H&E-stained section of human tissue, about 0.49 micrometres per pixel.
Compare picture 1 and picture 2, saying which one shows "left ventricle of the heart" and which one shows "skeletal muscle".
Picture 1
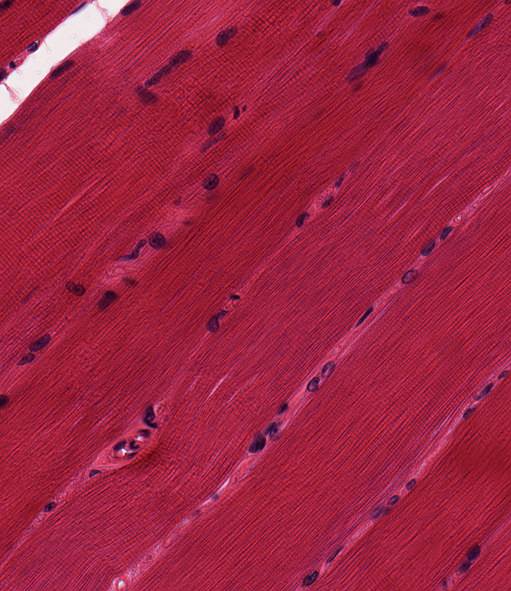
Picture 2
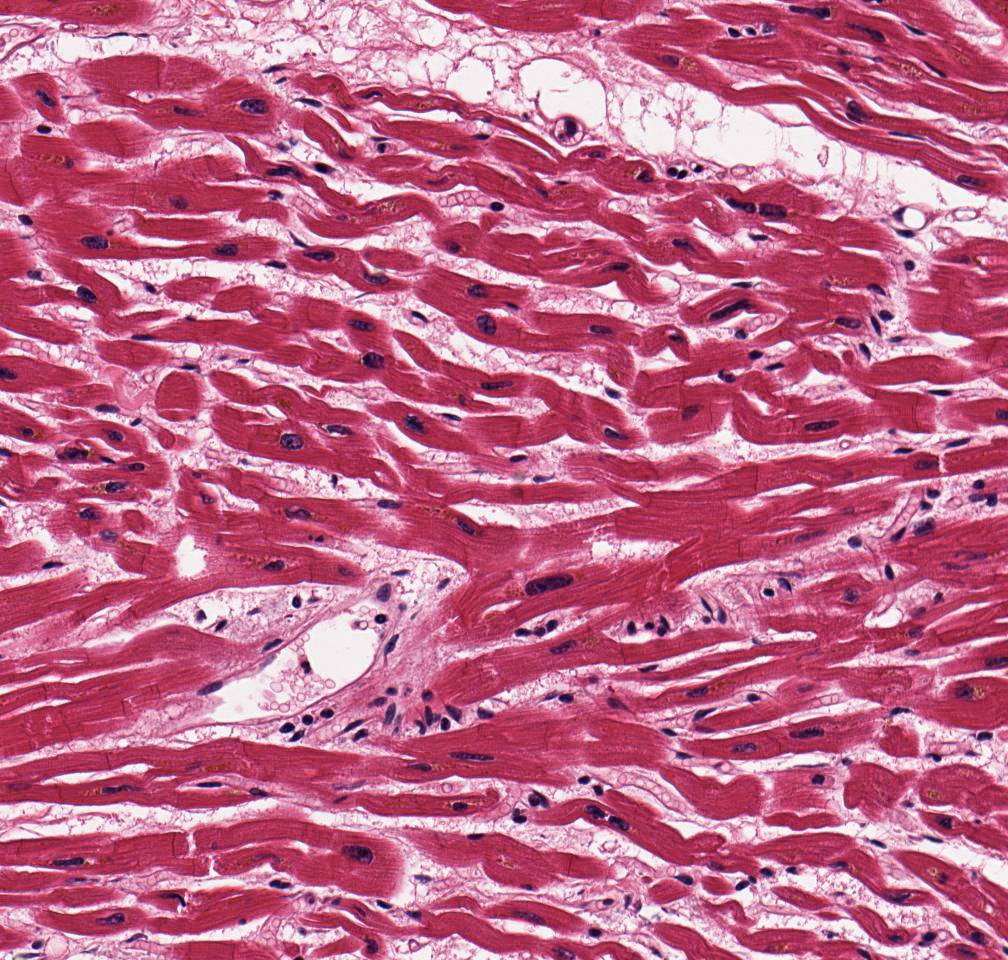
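The two sections are skeletal muscle (picture 1) and left ventricle of the heart (picture 2). Skeletal muscle fibres here are unbranched, run side by side without joining, and have deep red-pink cytoplasm. Their nuclei are dark purple and elongated along the fibres, lying at the fibre edges rather than in the centres. In the left ventricle of the heart, thin dark lines cross the fibres at intervals, marking cell ends as intercalated discs. Its cytoplasm is deeply eosinophilic with faint cross-striations in many fibres, and small golden-brown granules cluster at the ends of many central nuclei.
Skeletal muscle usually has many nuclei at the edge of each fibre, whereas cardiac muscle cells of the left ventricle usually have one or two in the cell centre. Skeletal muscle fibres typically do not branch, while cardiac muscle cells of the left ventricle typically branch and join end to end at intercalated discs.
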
